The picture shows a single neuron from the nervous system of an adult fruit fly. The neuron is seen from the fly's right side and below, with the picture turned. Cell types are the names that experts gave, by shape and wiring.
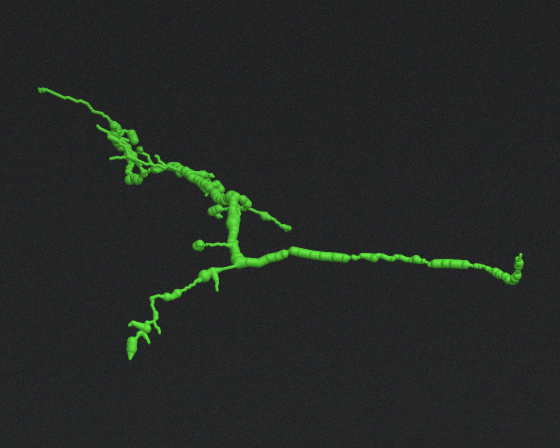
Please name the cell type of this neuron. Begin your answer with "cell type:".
cell type: SNpp16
